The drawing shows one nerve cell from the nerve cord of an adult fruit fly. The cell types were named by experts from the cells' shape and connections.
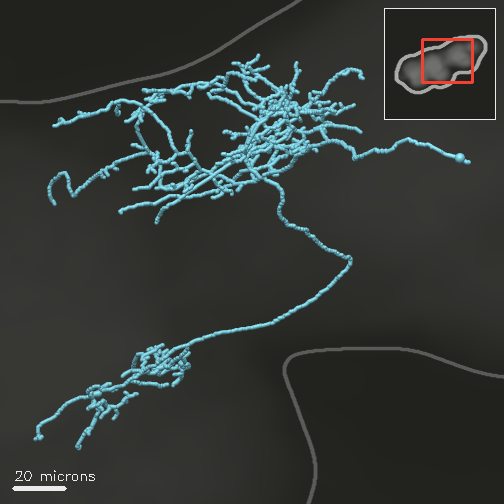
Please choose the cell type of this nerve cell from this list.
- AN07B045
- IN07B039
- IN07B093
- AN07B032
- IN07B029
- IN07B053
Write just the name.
IN07B039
